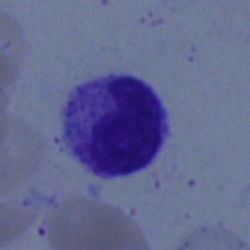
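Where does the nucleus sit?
Off-centre, toward the right side of the cell.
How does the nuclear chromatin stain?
Dense dark purple.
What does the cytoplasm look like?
A crescent on the left, lighter lilac-purple than the nucleus, sprinkled with fine dark purple granules.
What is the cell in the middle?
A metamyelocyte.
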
